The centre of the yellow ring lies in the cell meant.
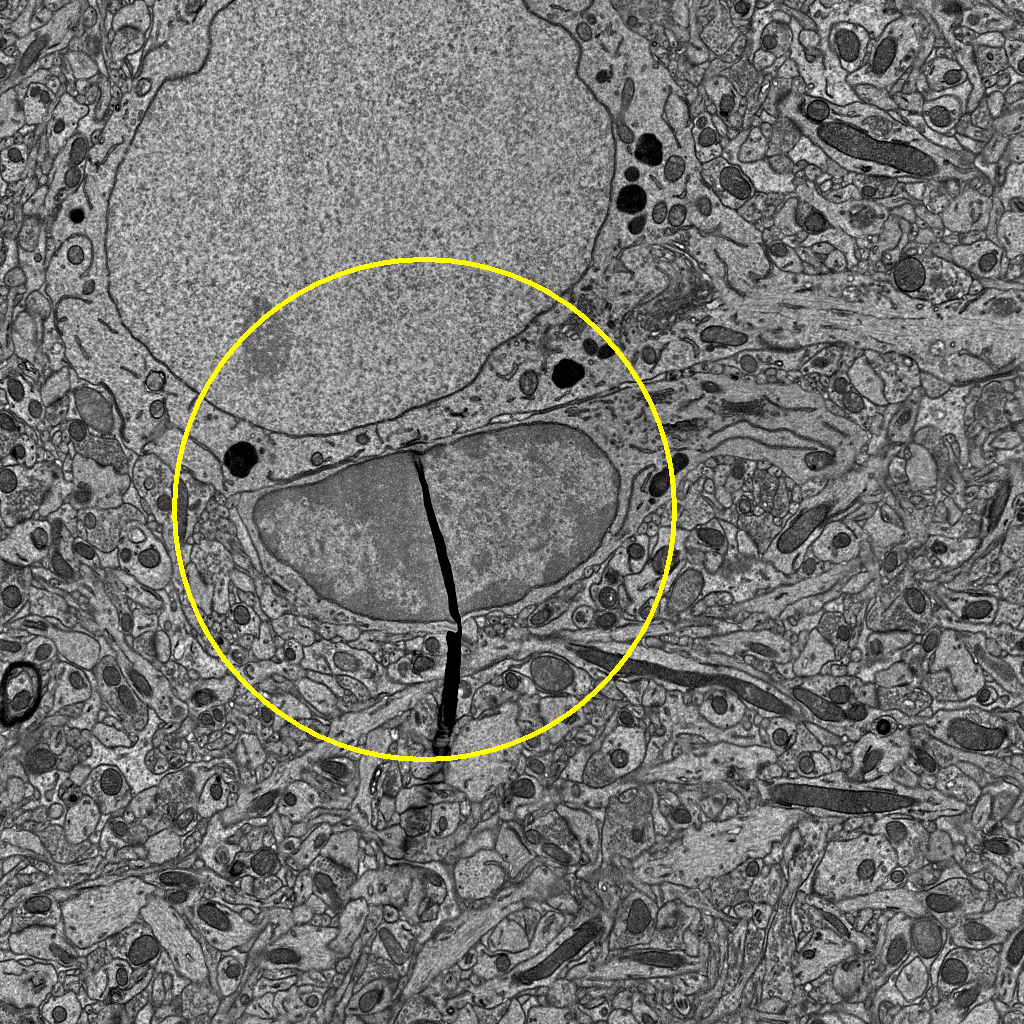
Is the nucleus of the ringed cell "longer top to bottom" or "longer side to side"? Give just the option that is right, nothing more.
Longer side to side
